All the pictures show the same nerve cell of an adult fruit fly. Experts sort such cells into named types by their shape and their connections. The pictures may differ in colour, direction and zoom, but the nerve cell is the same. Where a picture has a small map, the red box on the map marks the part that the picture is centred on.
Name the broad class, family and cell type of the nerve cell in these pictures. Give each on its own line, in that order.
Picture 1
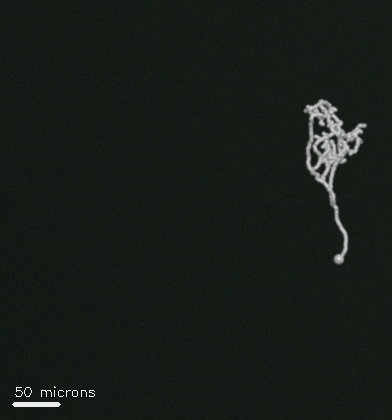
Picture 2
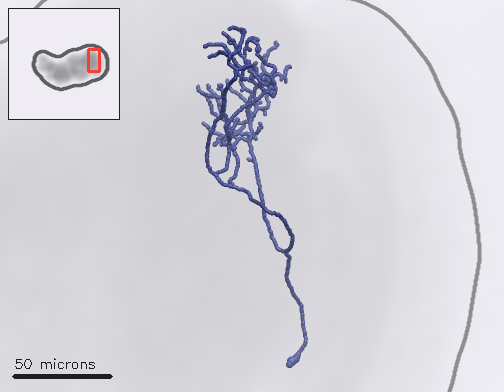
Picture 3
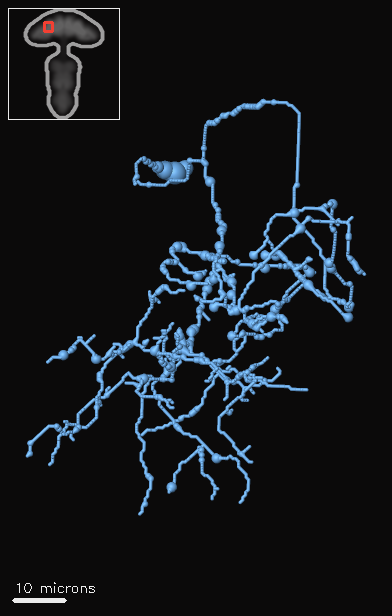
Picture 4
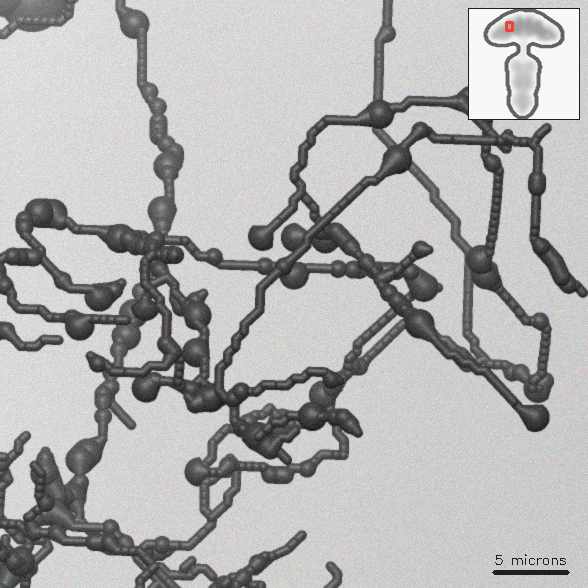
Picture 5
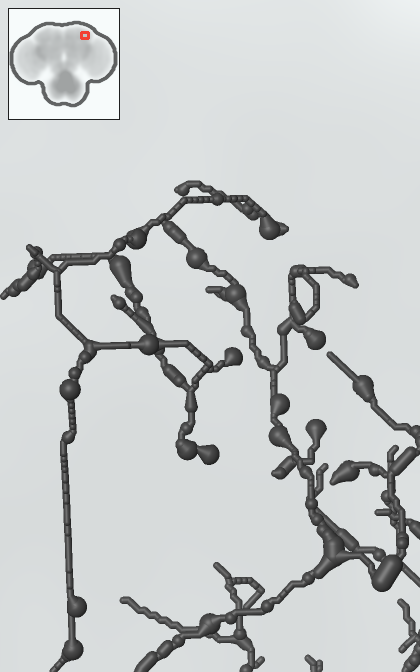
central-brain intrinsic neuron
hemilineage VLPl&p2_lateral
CB2522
